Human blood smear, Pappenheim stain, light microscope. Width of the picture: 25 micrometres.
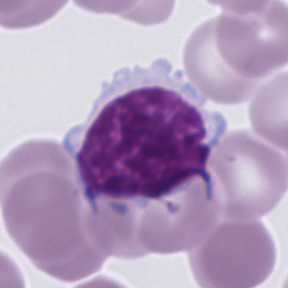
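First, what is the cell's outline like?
Irregular and ragged rather than smooth.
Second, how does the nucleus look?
It is about 11 micrometres across, with dark purple chromatin of a mottled, patchy texture.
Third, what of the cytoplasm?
A pale blue rim, widest above the nucleus, with no granules seen.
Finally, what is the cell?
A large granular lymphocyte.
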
